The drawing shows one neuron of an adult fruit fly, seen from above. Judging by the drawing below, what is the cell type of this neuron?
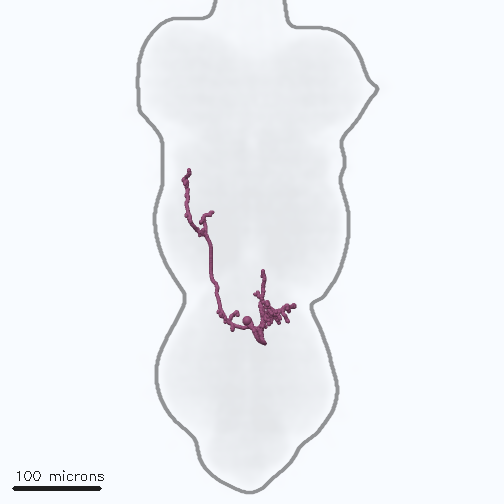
IN19B091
